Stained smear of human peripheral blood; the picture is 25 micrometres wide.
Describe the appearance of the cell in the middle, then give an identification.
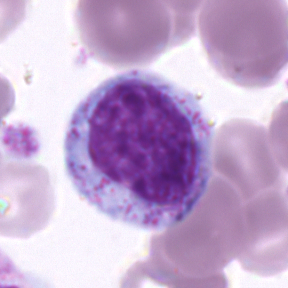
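The nucleus sits off-centre toward the upper right, leaving a wider band of cytoplasm lower left. Its chromatin is dark purple and coarsely clumped, with paler patches between. Around it runs a moderate pale blue-grey rim of cytoplasm, scattered with small reddish-purple granules. The cell is about 13 micrometres across; the nucleus fills about 60% of its area. It's a myelocyte.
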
